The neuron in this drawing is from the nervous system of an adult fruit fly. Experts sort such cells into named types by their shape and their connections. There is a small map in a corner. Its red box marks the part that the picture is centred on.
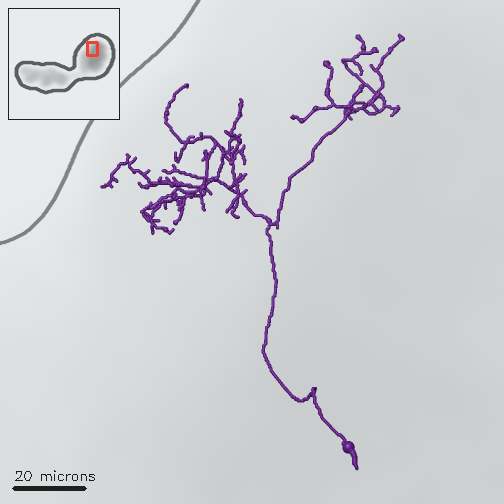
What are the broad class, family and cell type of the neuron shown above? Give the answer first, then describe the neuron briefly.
This is a central-brain intrinsic neuron. Its family is hemilineage SLPav3. The cell type is CB2448. From top to bottom in the picture it spans about 120 microns. Dozens of branch ends can be seen.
